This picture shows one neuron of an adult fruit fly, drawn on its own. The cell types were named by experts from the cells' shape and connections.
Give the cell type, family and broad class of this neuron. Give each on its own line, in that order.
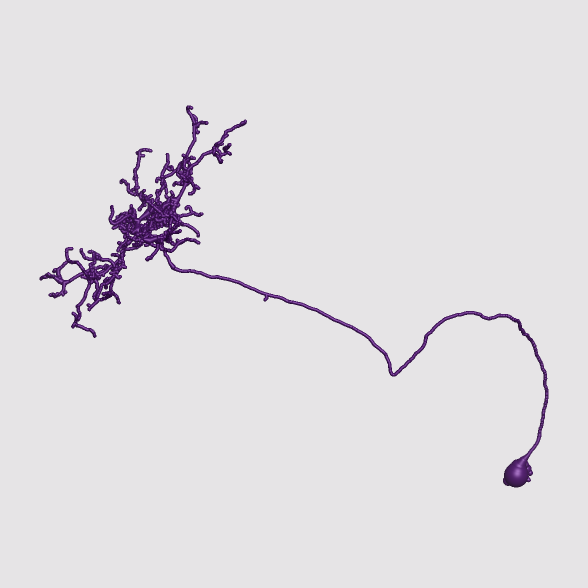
Dm8b
Dm
optic-lobe intrinsic neuron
